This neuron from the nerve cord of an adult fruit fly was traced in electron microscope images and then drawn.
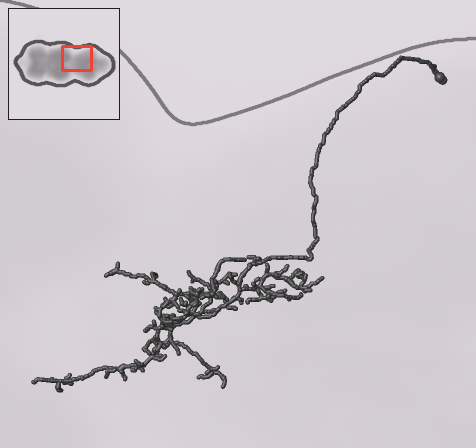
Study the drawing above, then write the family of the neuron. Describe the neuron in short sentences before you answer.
The picture shows dozens of branch ends. As drawn here it is about as wide as it is tall. This is a nerve-cord intrinsic neuron. The family is hemilineage 09A.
